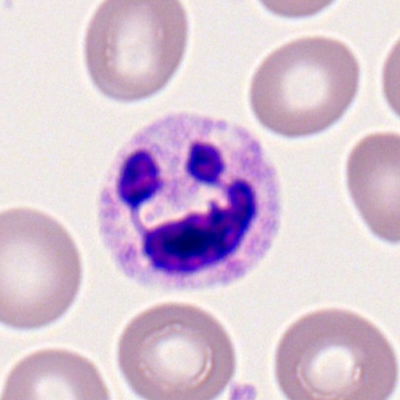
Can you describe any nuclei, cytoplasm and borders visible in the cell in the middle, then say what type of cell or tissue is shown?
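Notice how round and smooth the outline is. Inside, the nucleus is split into three separate lobes, and the largest of them is a curved band along the lower part of the cell. The chromatin is dense and dark purple. What you are looking at is a segmented neutrophil.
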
